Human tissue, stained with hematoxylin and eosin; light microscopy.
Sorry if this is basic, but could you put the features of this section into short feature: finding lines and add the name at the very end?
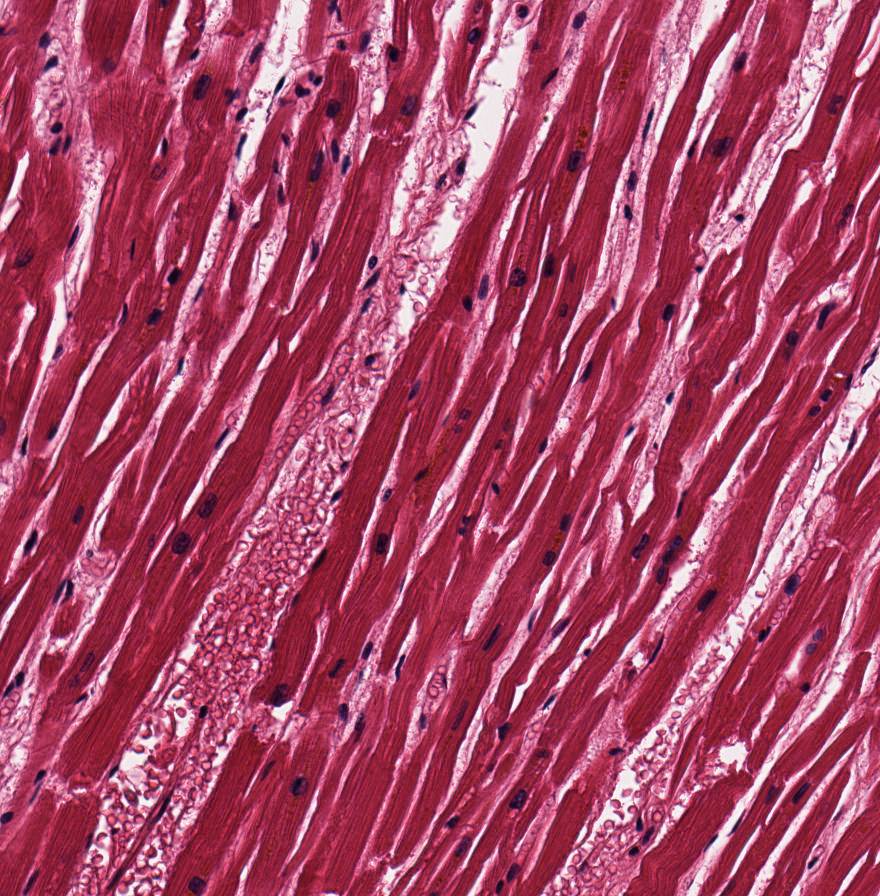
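Fibres: elongated, running in parallel from lower left to upper right
Branching: yes, fibres join neighbours, not separate cylinders
Nuclei: oval, central in each fibre, not at its edge
Between fibres: scant, pale, loose tissue, few small dark nuclei
Section: left ventricle of the heart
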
